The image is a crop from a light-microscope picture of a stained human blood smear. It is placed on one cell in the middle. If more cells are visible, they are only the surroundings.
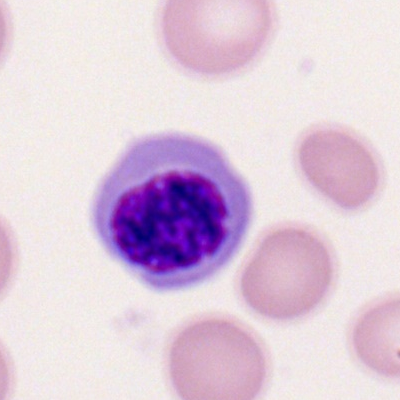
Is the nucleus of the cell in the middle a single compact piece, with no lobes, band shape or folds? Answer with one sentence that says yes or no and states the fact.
Yes, the nucleus of this cell is one compact round, oval or kidney-shaped mass.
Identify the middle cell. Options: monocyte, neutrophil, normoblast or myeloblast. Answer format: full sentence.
This crop's central cell is a normoblast.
